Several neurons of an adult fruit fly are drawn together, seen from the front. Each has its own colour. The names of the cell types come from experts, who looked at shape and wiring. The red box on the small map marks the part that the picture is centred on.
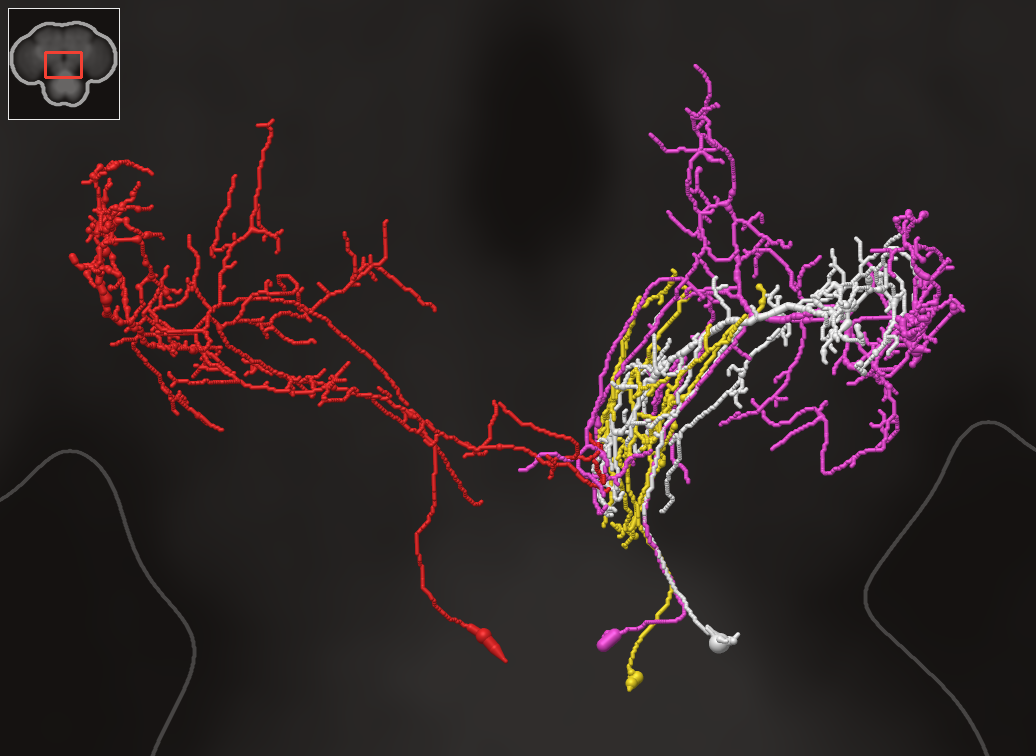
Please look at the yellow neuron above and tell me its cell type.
GNG410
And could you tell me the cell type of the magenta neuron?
CB1918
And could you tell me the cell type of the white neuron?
GNG440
